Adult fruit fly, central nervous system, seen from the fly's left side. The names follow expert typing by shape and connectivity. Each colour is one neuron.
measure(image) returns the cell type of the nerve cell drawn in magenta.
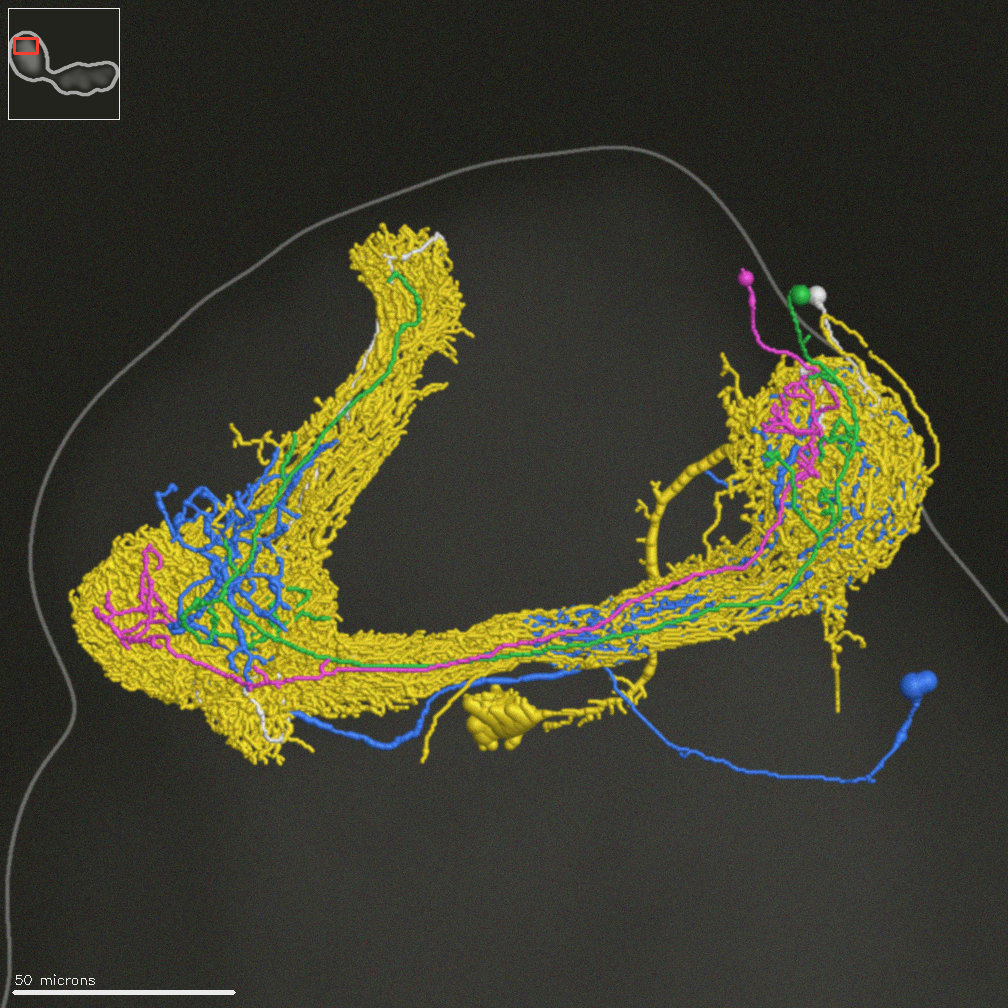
KCg-m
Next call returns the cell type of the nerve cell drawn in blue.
MBON22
